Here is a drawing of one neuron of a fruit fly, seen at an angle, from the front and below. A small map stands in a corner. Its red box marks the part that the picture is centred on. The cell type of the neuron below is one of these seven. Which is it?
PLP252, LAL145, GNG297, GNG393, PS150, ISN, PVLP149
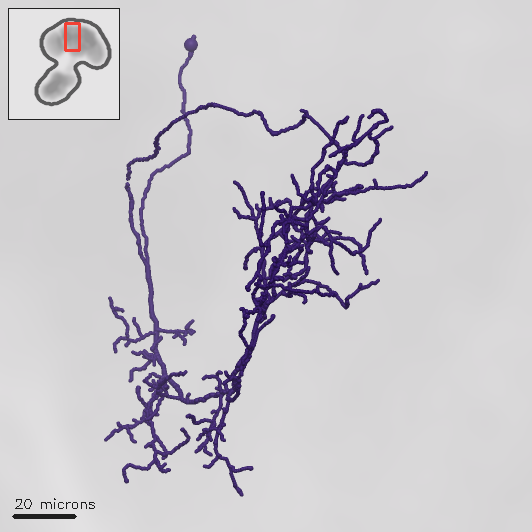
LAL145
